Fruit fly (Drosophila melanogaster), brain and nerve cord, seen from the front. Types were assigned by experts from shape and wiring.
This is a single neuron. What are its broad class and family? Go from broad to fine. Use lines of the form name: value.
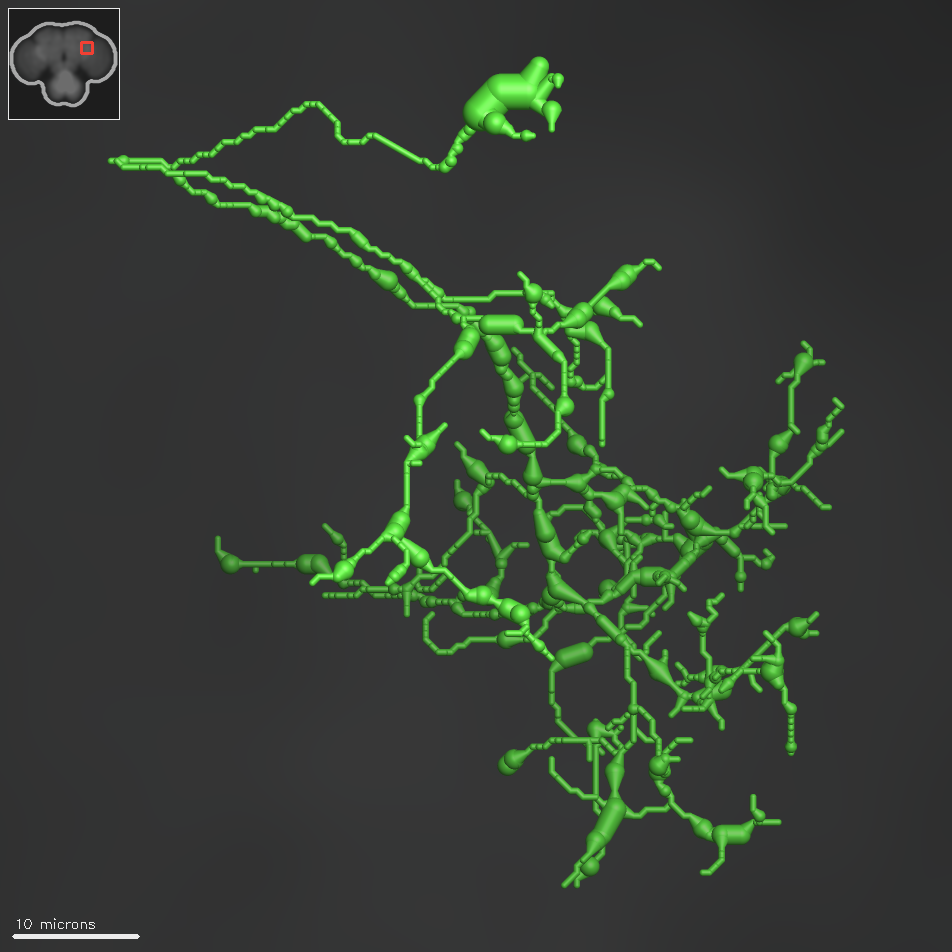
broad class: central-brain intrinsic neuron
family: hemilineage VLPl&d1_dorsal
